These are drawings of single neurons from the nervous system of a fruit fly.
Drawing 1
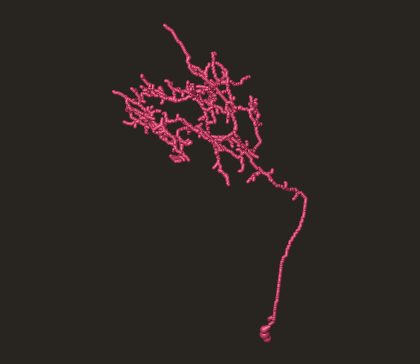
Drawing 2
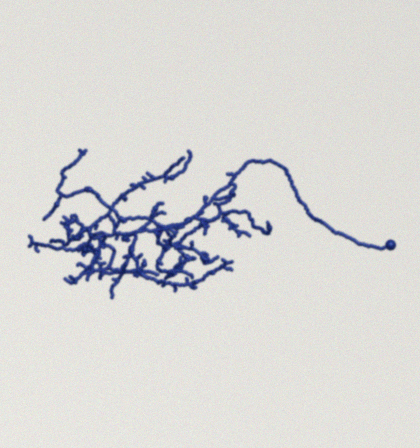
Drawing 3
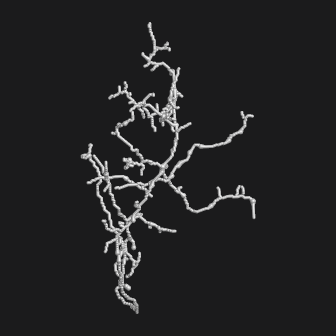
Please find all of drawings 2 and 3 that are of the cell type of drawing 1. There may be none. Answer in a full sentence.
None of them is of the same cell type.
